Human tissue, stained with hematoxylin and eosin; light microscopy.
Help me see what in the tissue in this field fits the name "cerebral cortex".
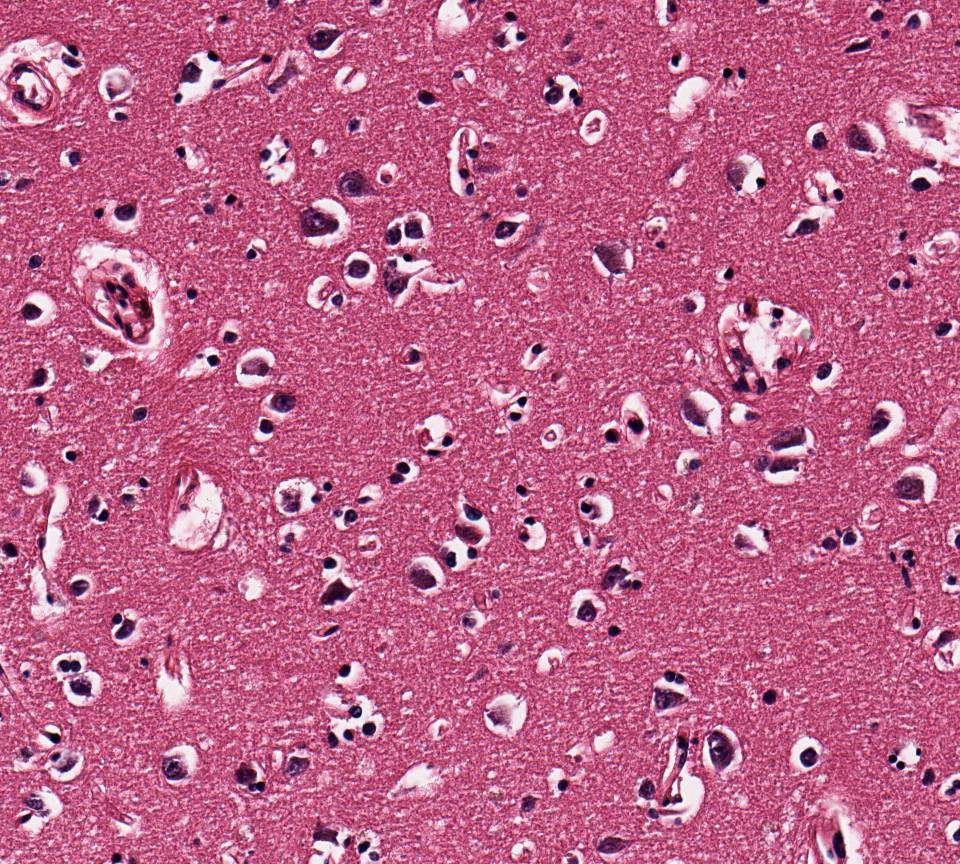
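Point one for the cerebral cortex: the background between the cells is a uniform, finely granular pink matrix without collagen bundles. Point two is cell arrangement, which fits less well: the cells lie singly and fairly evenly across the whole field, forming no organised units.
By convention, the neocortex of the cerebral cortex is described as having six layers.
Point three is cell size, which also fits less well: most cells are small, with round, dark, densely stained nuclei and little visible cytoplasm.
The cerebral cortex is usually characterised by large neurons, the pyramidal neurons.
Point four: a few small thin-walled vessels, such as those at the upper left and right of centre, lie within wide clear spaces.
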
